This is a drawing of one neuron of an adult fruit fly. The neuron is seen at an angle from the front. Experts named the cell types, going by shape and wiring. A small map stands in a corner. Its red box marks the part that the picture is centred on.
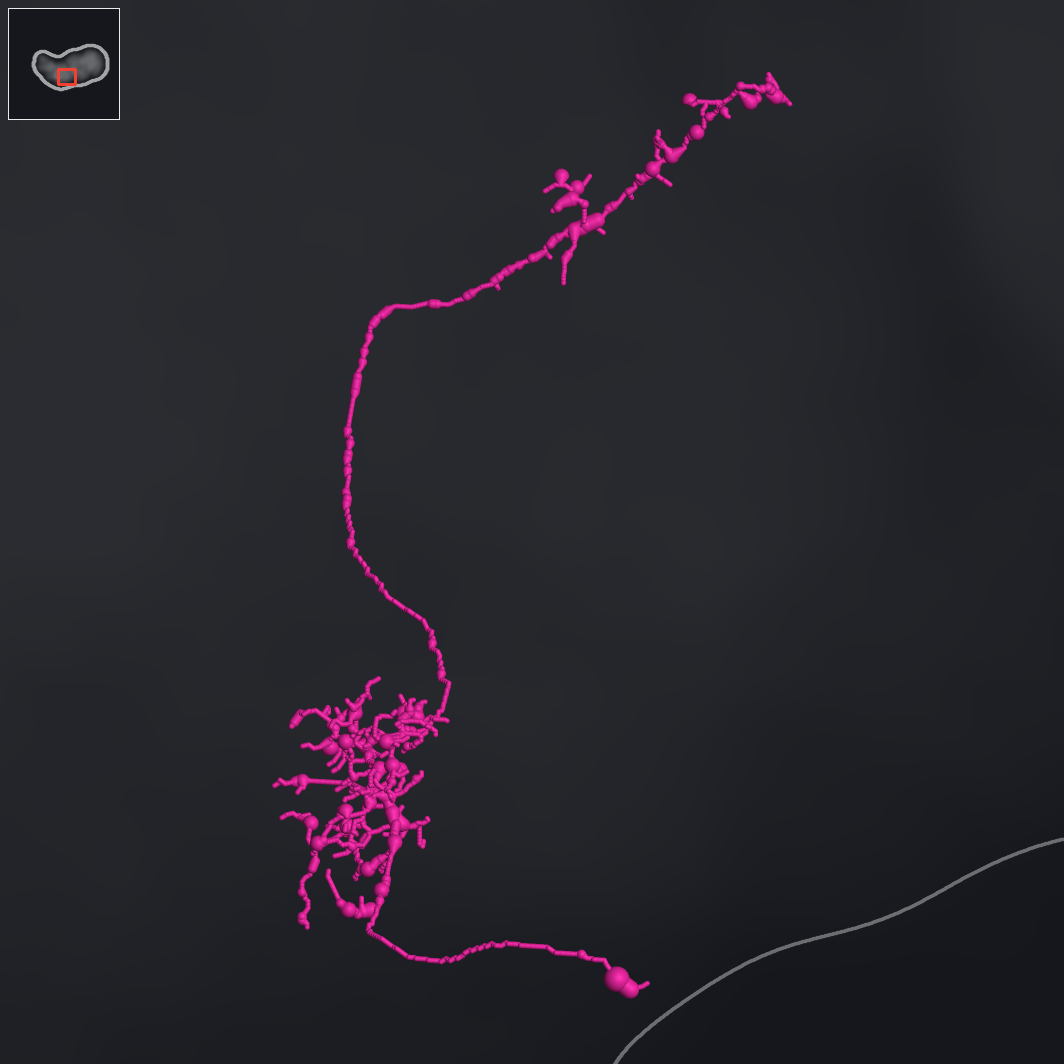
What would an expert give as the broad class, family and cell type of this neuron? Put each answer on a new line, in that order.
optic-lobe intrinsic neuron
Tm
Tm37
